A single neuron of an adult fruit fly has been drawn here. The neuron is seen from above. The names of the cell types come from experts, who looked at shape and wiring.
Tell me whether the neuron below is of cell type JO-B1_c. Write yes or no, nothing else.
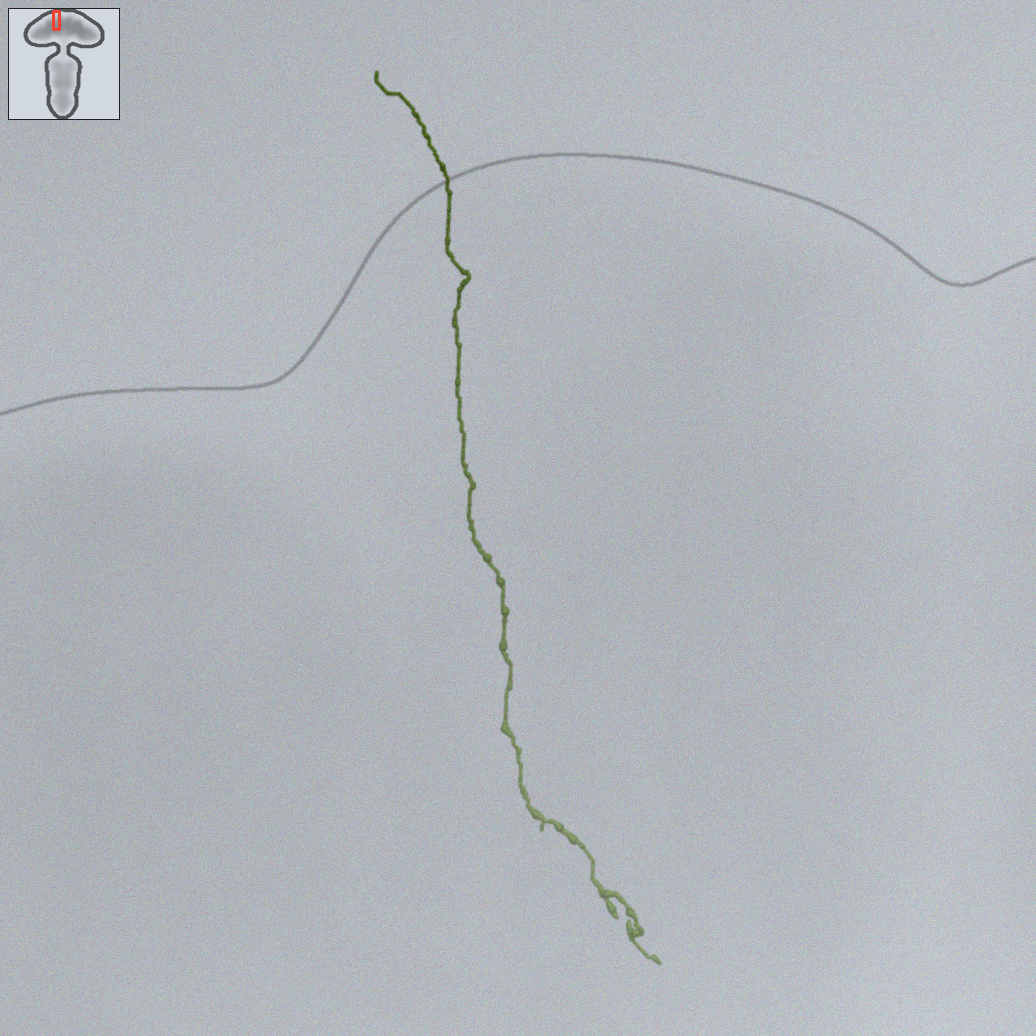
no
